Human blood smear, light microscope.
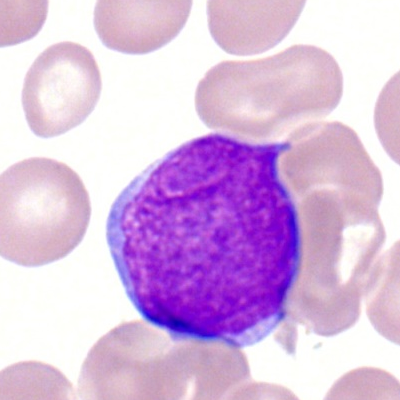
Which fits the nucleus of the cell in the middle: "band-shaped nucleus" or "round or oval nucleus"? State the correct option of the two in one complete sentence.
What the nucleus forms is one compact round or oval mass.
